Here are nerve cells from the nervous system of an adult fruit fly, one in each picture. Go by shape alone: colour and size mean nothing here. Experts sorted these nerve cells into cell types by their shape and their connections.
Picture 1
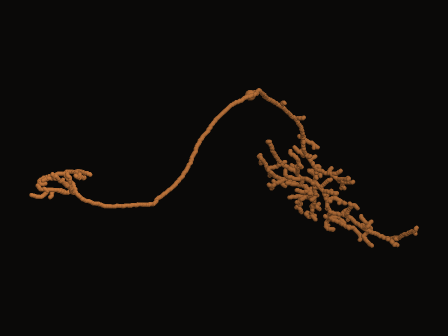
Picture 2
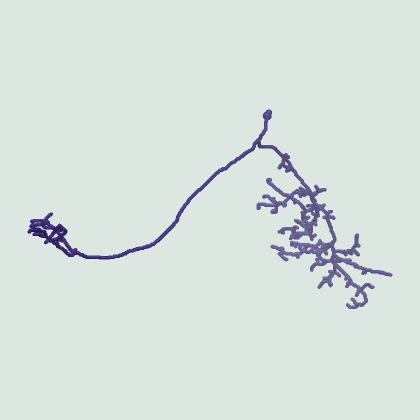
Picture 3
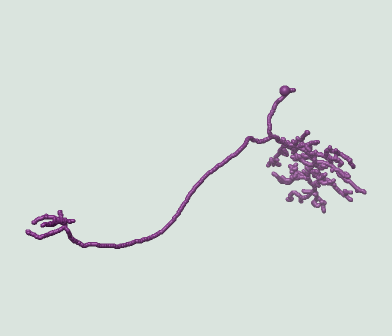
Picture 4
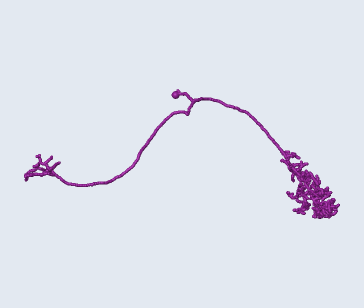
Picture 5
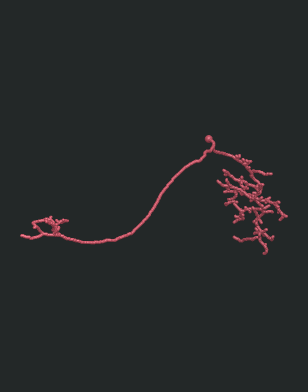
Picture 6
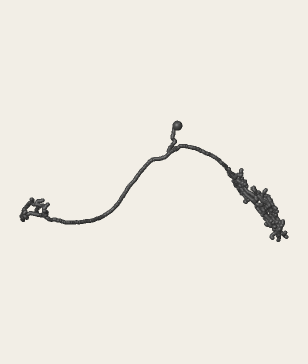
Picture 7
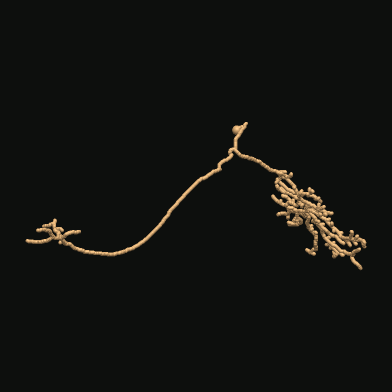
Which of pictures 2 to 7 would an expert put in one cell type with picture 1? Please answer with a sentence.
Picture 2, picture 3, picture 5 and picture 7 are of the same cell type.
